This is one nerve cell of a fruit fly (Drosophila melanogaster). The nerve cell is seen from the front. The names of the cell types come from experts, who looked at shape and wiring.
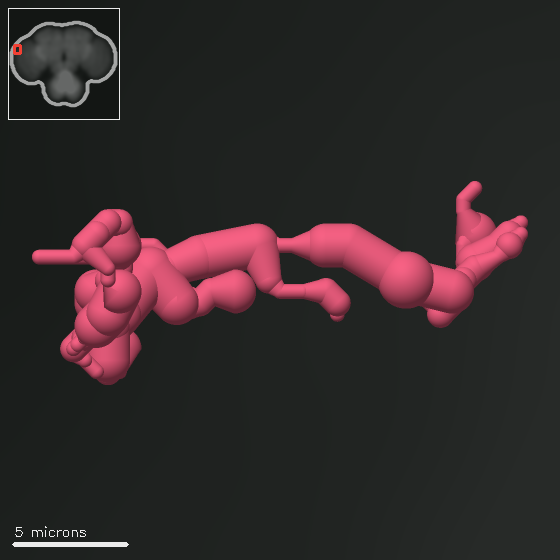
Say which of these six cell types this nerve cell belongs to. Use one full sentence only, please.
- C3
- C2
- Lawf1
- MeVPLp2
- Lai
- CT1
This nerve cell falls under the cell type Lai.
